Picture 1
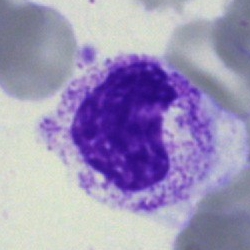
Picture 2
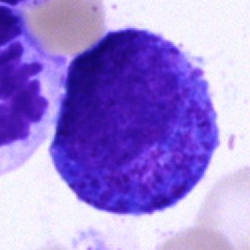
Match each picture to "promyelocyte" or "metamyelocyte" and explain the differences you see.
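Let me see: picture 1 holds the metamyelocyte, and picture 2 the promyelocyte. In picture 1 the outline is roughly round, and the nucleus is kidney-shaped, with its indentation facing right. Its chromatin is dark purple and sits in coarse clumps, and I can find no nucleoli.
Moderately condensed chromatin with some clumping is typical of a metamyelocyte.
Tucked into the indentation, I notice a pale patch of cytoplasm with few granules. Picture 2, by contrast, has a smoothly rounded outline and is a deep purple-blue all over. Here the chromatin looks finely granular rather than coarsely clumped.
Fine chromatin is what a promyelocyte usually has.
Reddish-purple granules show up most toward the lower right, and as far as I can tell there are no clear vacuoles and no projections from the surface.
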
